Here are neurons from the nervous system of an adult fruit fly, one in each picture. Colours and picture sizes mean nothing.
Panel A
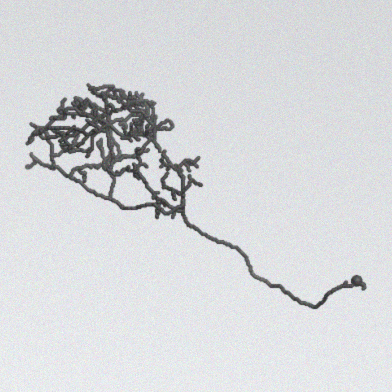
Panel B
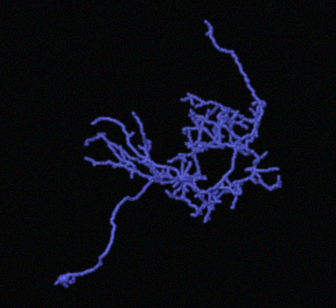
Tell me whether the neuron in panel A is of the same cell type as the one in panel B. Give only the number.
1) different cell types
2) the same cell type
1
